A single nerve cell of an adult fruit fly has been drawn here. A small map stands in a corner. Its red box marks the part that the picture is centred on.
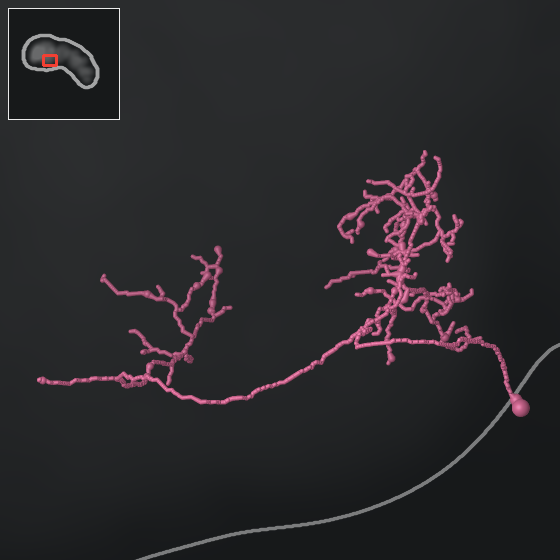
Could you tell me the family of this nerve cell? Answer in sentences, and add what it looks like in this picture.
Its family is hemilineage SLPp&v1_posterior. Its broad class is central-brain intrinsic neuron. Its cell body lies at the lower right of the picture. Dozens of branch ends can be seen.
